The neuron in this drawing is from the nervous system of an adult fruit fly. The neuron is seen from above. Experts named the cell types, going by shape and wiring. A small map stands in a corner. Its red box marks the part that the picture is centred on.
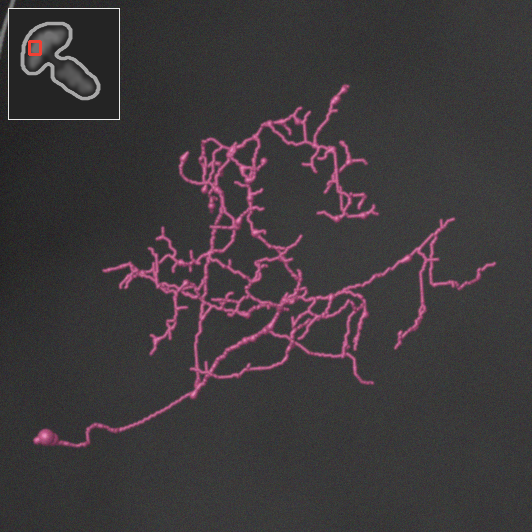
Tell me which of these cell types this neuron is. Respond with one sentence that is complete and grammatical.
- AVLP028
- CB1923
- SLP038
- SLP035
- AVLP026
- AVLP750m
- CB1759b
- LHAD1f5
This neuron is typed as SLP038.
